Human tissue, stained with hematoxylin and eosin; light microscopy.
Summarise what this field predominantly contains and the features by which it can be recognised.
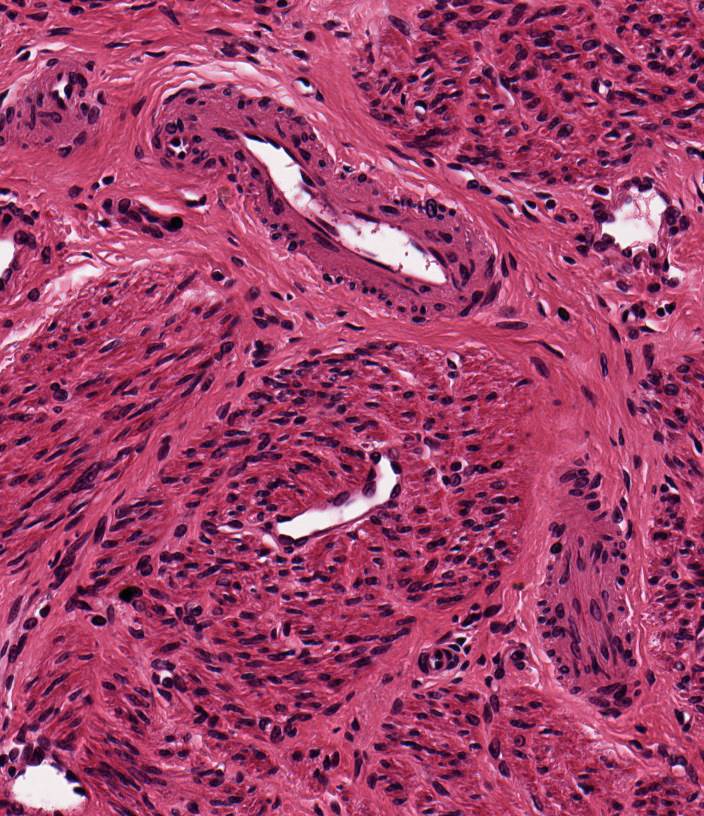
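I'd call this smooth muscle. Looking closer, spindle cells sit in dense clusters parted by paler pink bands of collagenous stroma, their nuclei elongated and dark with blunt to tapered ends.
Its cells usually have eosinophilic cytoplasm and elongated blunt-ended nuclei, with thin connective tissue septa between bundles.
And the cytoplasm here is indeed pink, the cell borders indistinct.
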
